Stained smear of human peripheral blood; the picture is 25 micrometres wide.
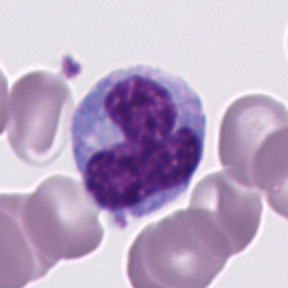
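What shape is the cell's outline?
Roughly round.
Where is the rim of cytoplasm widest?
On the upper-left side of the cell; the cytoplasm lacks coarse coloured granules.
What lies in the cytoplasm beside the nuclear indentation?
A paler, nearly clear patch, on the left.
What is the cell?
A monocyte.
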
